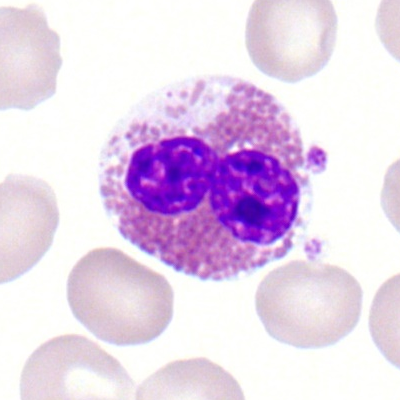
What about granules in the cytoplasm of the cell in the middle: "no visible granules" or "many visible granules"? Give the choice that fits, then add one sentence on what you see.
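Many visible granules. The cytoplasm is packed with many coarse granules.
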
